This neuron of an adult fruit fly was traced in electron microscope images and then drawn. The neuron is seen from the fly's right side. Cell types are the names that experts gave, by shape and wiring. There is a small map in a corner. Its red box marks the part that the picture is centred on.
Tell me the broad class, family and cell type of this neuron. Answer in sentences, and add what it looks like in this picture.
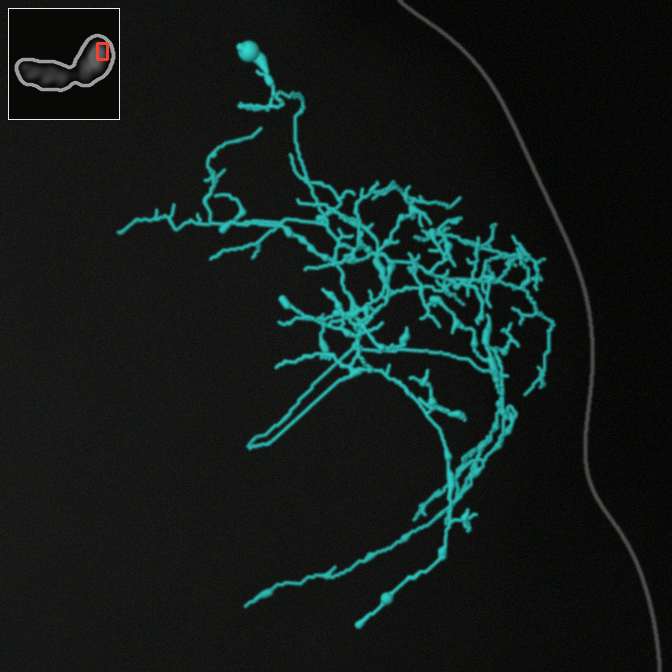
It is a central-brain intrinsic neuron. Its family is hemilineage SMPad3. It is of cell type CB1062. Dozens of branch ends can be seen. In this view it is taller than it is wide.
